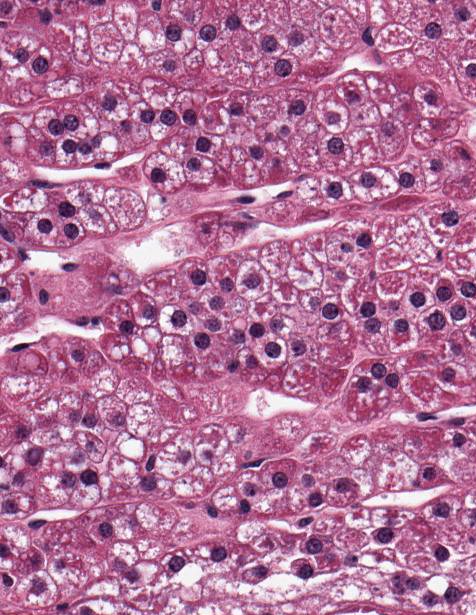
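Adrenal gland. Cords of cells run roughly horizontally across the field. Most cells have pale, finely vacuolated, foamy cytoplasm, with round, central nuclei, many showing a distinct nucleolus. Scattered among them, a minority have more solidly pink, less vacuolated cytoplasm.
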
